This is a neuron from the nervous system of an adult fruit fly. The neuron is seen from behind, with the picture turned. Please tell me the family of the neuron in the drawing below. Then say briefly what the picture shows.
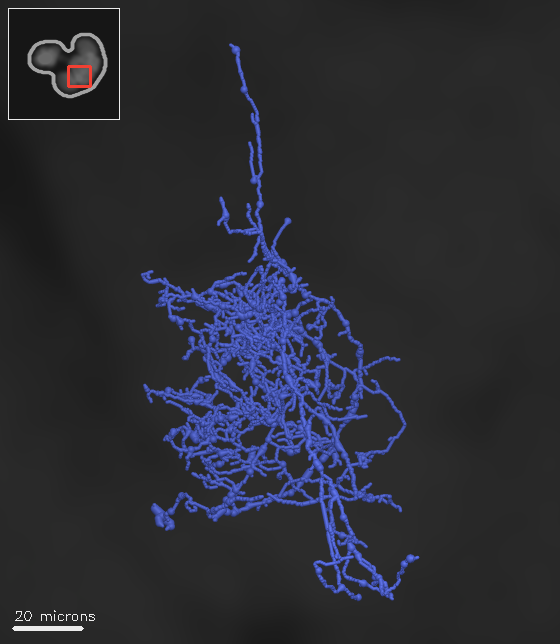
The family is hemilineage VLPl&p2_lateral. This is a central-brain intrinsic neuron. From top to bottom in the picture it spans about 170 microns. As drawn here it is taller than it is wide.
